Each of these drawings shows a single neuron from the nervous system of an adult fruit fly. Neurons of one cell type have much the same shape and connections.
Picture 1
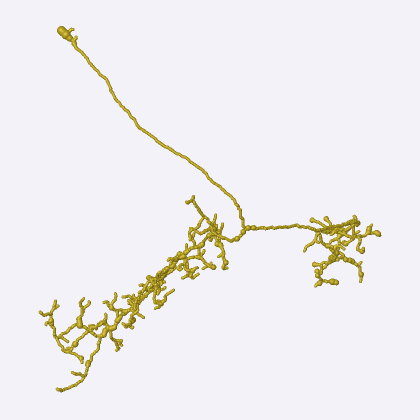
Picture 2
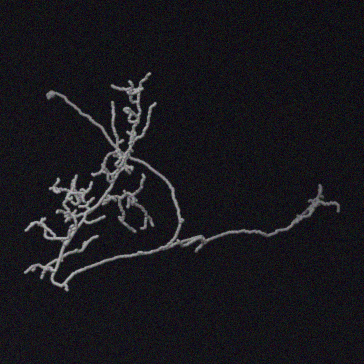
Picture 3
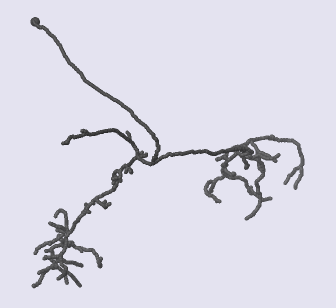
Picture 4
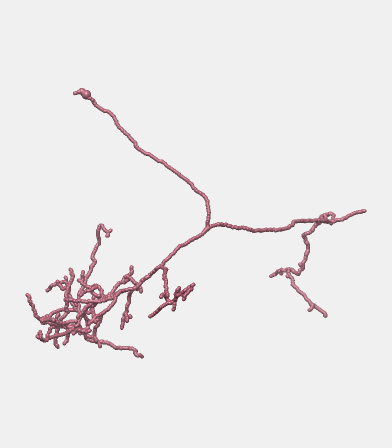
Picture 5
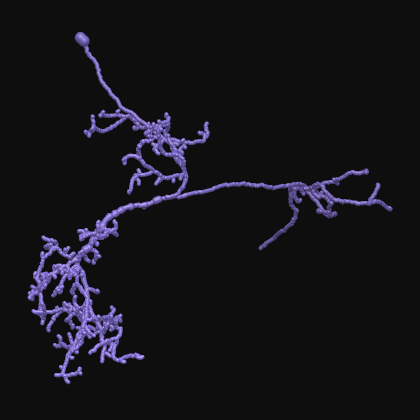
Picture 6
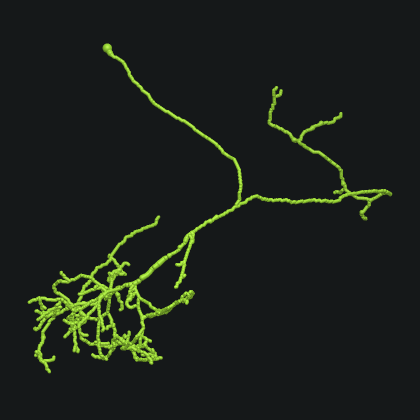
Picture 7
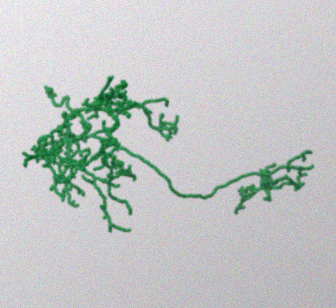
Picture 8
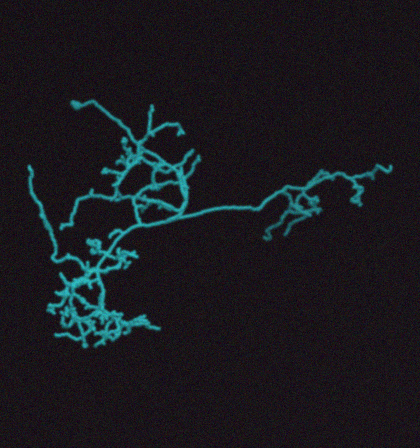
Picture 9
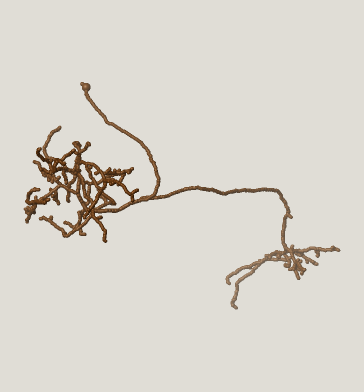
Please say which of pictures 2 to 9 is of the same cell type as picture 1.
Picture 3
